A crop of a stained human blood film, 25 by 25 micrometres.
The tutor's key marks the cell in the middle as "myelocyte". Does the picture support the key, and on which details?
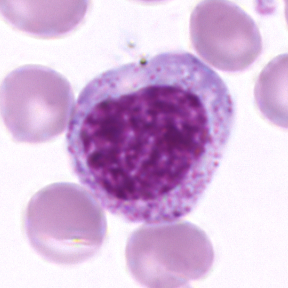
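Outline rounded, with a few blunt corners; about 15 micrometres across. Nucleus about 12 by 10 micrometres, filling about 50% of the cell's area; chromatin clumped into dark patches with paler gaps; no nucleoli visible. Cytoplasm pale greyish-blue, without vacuoles, with fine pink-purple granules throughout.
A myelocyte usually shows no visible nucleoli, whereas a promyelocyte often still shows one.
The absent nucleoli favour myelocyte over promyelocyte.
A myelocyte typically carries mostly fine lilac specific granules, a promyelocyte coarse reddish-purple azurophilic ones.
The fine granules here likewise favour myelocyte. Verdict: myelocyte is the fitting name.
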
